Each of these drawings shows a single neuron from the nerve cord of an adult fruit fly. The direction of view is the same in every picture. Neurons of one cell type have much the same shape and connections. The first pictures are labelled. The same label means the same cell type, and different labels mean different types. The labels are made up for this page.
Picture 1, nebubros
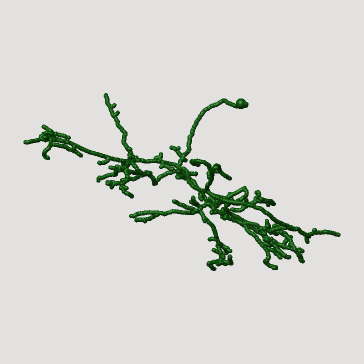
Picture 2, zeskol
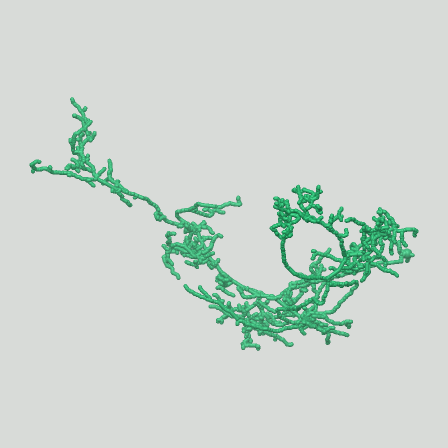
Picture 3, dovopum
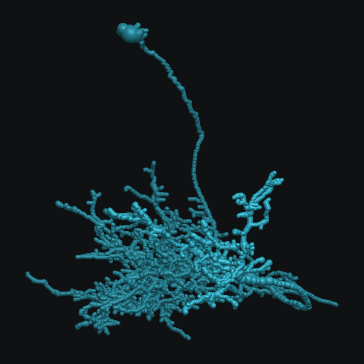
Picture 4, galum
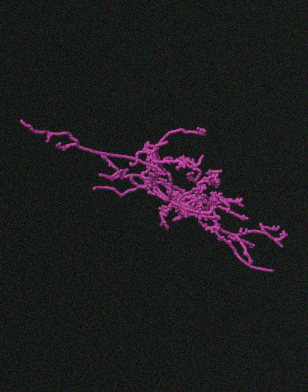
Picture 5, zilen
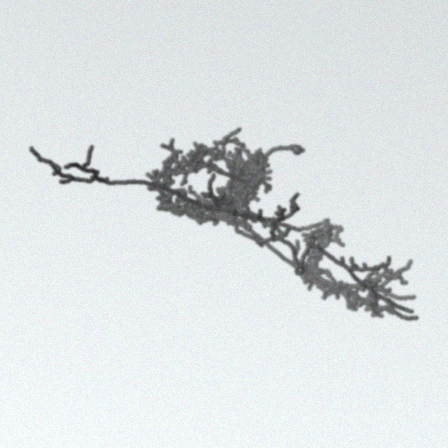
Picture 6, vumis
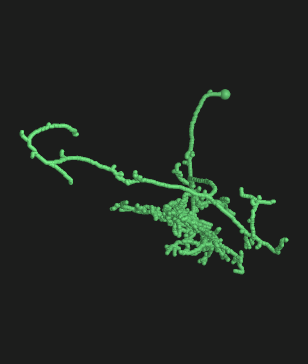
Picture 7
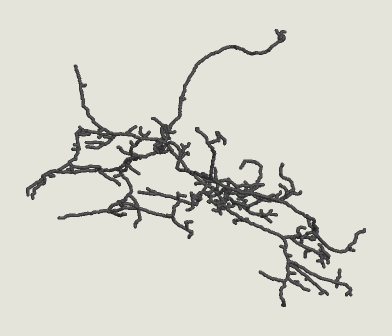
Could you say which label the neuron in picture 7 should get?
nebubros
